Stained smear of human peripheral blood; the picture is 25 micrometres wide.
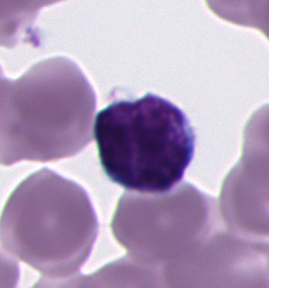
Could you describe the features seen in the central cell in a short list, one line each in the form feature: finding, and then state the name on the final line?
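Outline: roughly round
Nucleus: takes up nearly the whole cell
Chromatin: dense, dark purple, coarsely clumped
Cytoplasm: barely there, a thin rim at most
Name: typical lymphocyte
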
